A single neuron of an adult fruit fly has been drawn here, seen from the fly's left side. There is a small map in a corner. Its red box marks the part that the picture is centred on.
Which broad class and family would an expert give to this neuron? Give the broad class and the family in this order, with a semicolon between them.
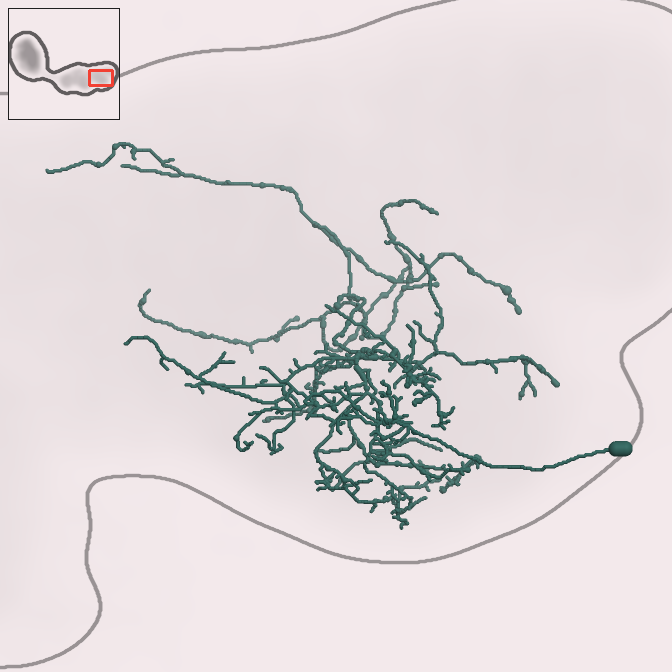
nerve-cord intrinsic neuron; hemilineage 04B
